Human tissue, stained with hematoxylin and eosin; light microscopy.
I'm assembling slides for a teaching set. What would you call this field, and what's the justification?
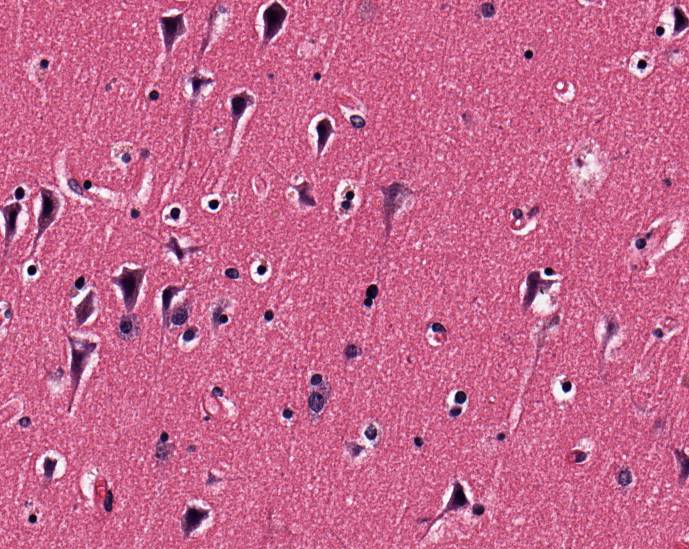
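This is cerebral cortex. Its largest cells are pyramidal neurons with triangular cell bodies, their apical processes pointing toward the top of the field.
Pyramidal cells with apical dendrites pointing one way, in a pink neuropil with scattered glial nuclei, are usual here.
Numerous small, round, dark glial nuclei lie between the neurons, many in a clear halo. The background is uniform pink, with cells scattered singly and no organised units such as glands or tubules.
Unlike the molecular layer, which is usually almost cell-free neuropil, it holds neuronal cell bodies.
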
